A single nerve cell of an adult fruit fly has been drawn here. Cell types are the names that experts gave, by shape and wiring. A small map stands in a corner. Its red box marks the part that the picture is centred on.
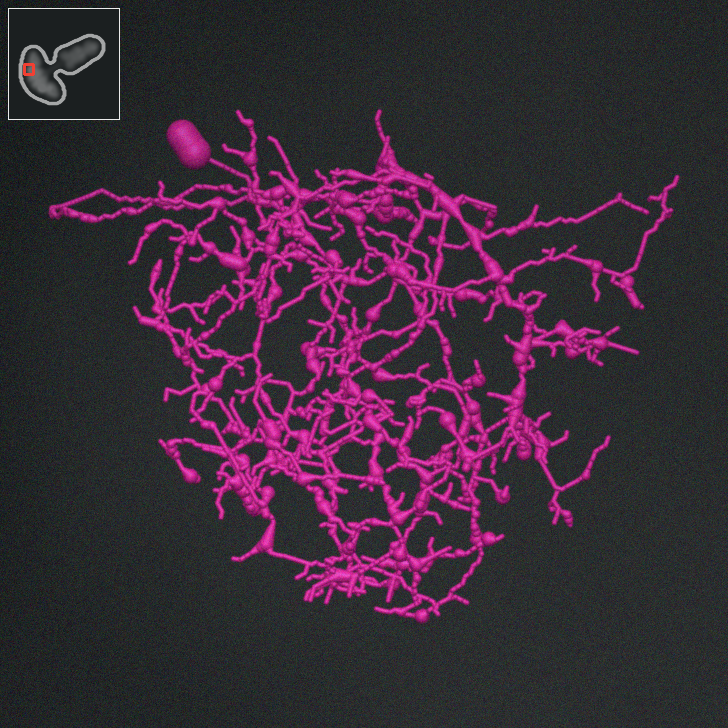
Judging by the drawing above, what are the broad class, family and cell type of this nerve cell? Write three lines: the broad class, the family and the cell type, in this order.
central-brain intrinsic neuron
hemilineage VLPl4_anterior
AVLP423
